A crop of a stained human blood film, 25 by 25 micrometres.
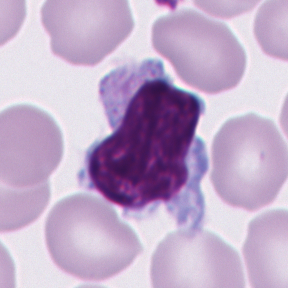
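Typical lymphocyte with an irregular, ragged outline rather than a smooth, round one. Its pale greyish blue cytoplasm is unevenly spread, widest at the upper left and lower right of the nucleus. The nucleus measures about 12 by 9 micrometres, and its dark purple, dense chromatin shows coarse streaky clumping.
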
